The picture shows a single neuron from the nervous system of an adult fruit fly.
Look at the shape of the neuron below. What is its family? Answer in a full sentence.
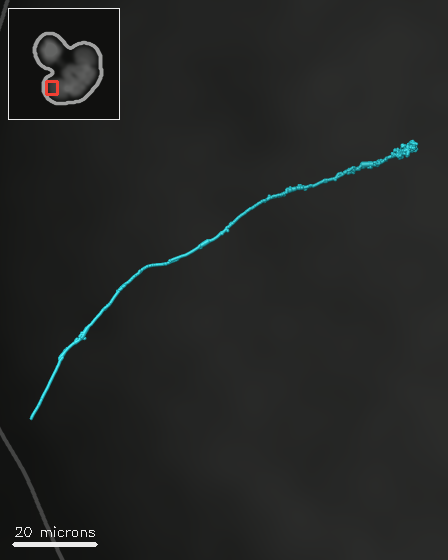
The family is class visual.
